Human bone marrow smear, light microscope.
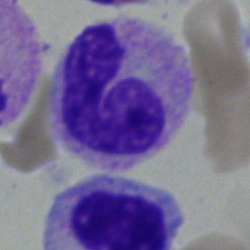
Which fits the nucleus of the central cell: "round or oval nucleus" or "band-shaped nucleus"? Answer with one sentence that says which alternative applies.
A nucleus drawn out into a curved band, without separate lobes, is seen in this cell.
